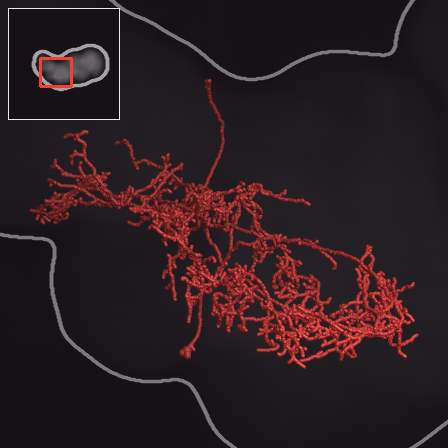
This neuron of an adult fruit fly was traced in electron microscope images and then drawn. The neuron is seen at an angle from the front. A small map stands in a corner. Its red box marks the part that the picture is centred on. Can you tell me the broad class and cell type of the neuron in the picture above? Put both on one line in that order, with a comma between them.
nerve-cord intrinsic neuron, INXXX056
